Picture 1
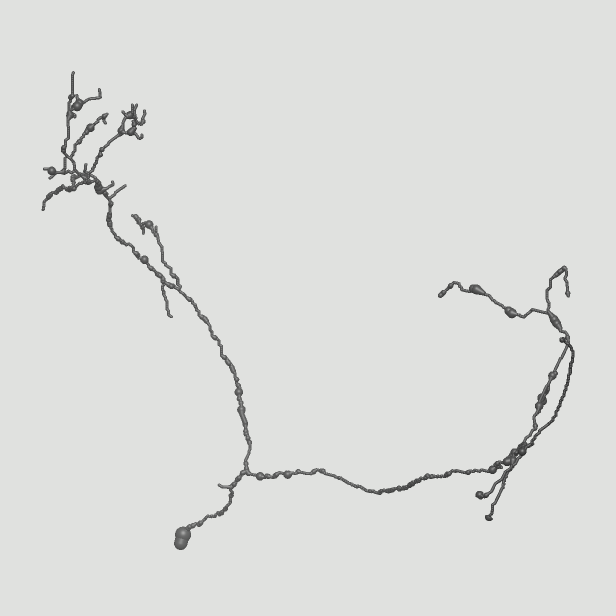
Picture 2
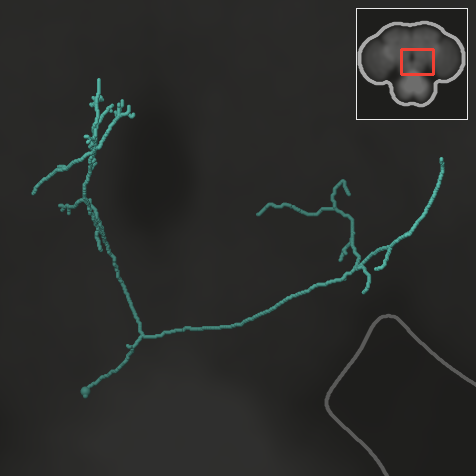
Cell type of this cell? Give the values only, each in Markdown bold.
**PS335**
